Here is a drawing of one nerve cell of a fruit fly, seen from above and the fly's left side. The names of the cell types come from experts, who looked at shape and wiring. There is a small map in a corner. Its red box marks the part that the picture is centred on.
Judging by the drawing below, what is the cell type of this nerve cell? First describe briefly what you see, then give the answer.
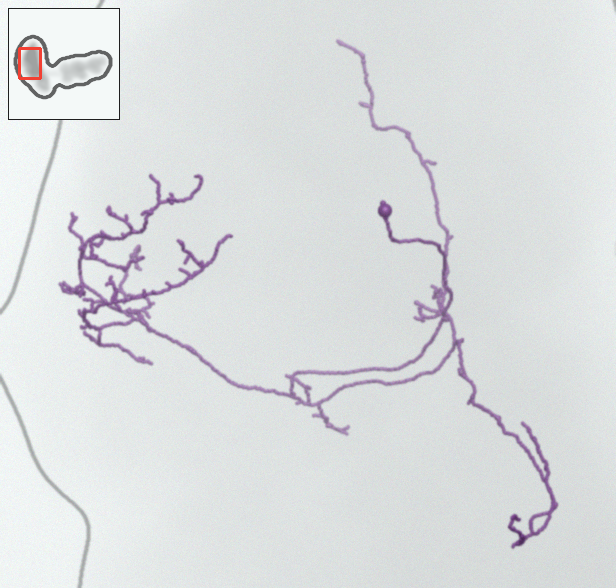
It is in the brain and does not reach the nerve cord. The picture shows dozens of branch ends. It is a central-brain intrinsic neuron. The cell type is SMP714m.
